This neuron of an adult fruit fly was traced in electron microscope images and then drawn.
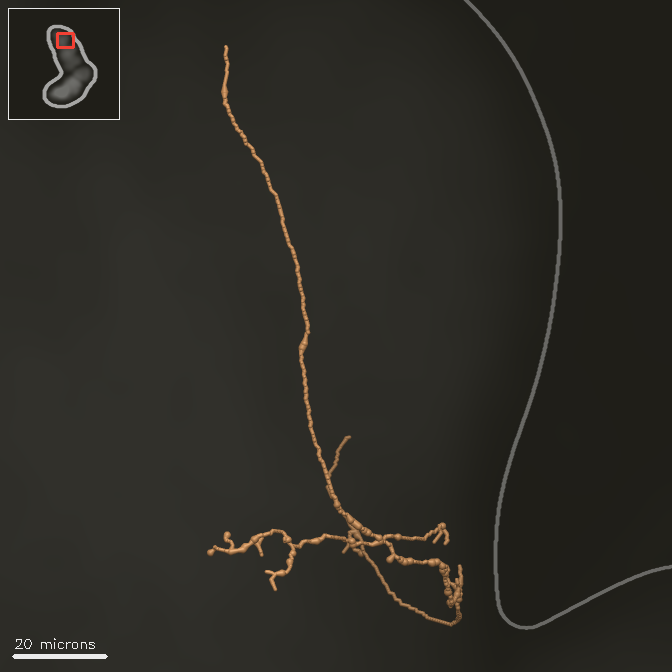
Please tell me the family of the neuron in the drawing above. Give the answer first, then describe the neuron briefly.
Its family is called class mechanosensory tactile. Its broad class is sensory neuron entering the nerve cord. No cell body is drawn. From top to bottom in the picture it spans about 130 microns.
